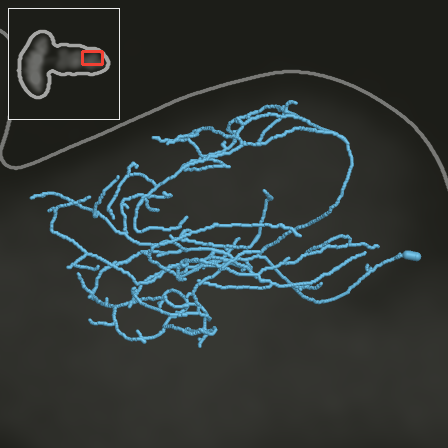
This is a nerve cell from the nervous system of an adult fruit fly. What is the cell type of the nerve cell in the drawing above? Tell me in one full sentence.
It is IN04B048 that is the cell type of the nerve cell.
